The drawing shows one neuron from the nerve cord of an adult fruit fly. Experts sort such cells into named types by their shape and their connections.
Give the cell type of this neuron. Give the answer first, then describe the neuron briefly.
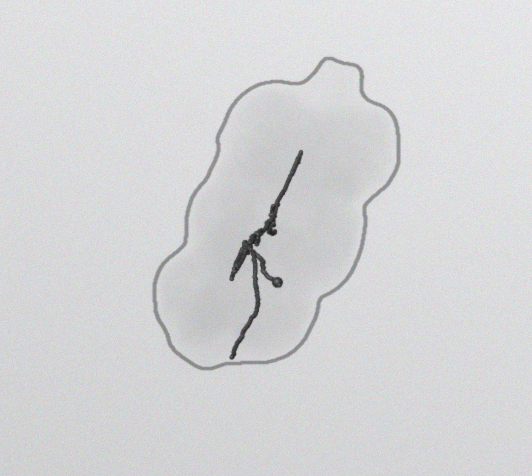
Its cell type is ENXXX226. This is an efferent neuron of the nerve cord. As drawn here it is more than twice as tall as it is wide.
